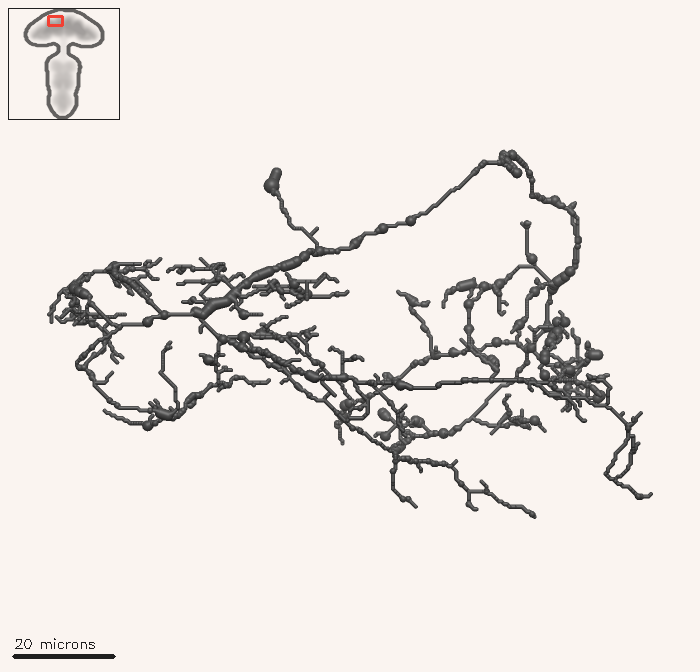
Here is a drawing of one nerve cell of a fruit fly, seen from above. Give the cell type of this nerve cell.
AOTU020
